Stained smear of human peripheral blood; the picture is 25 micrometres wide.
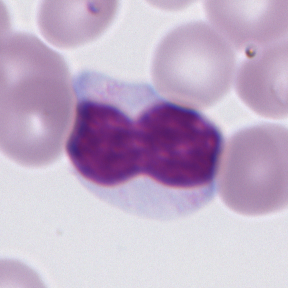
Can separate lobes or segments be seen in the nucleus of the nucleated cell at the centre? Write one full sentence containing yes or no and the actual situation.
Yes, what this cell has is a nucleus split into segments.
